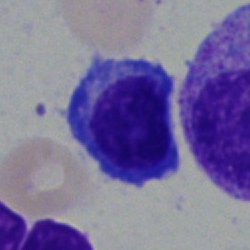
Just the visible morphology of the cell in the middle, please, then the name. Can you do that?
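You'll notice the nucleus is pushed off-centre, over to the right side of the cell. Its chromatin is dense and dark purple, with a few faint lighter patches. The cytoplasm around it is deep blue, and there's a paler zone tucked beside the nucleus on its upper-left side. So that's a plasma cell.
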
